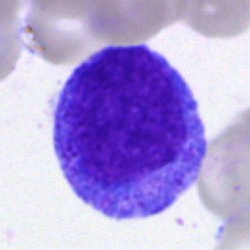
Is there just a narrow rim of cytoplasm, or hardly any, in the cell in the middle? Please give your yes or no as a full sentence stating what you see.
Yes, there is only scant cytoplasm in this cell.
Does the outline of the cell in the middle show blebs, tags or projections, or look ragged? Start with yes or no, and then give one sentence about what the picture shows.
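No. The cell outline is oval and smooth.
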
